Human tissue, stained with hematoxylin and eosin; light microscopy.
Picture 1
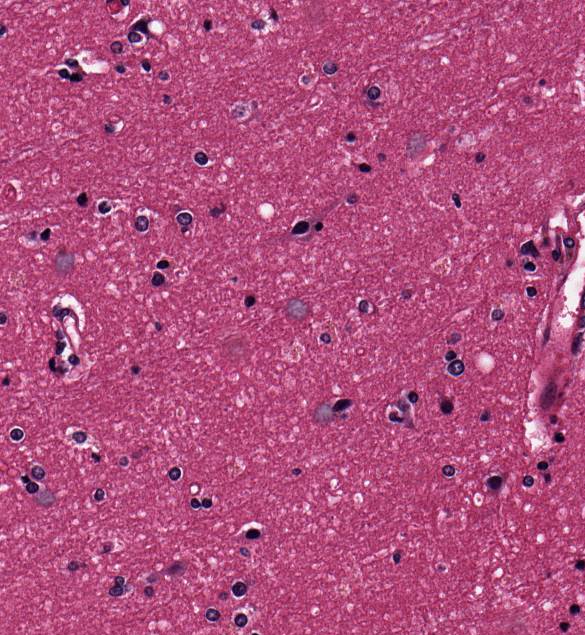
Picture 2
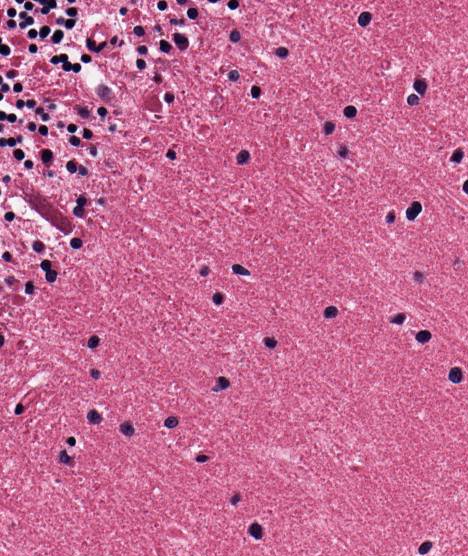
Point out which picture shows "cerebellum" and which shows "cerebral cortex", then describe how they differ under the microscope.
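Picture 1: cerebral cortex. Picture 2: cerebellum. Cerebral cortex: finely fibrillar pink matrix throughout, not arranged into glands, tubules or other units. Cells mostly small round dark nuclei, scattered singly; many sit within a clear halo. Larger vessel running roughly up and down along the right edge. Cerebellum: mostly pink, finely fibrillar neuropil; dense cell cluster confined to the upper left corner. There, small cells with round, darkly stained nuclei, closely packed, scant visible cytoplasm. A few larger cells with pink cytoplasm among them near the top left edge. Across the neuropil, small dark round to oval nuclei scattered singly and sparsely.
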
